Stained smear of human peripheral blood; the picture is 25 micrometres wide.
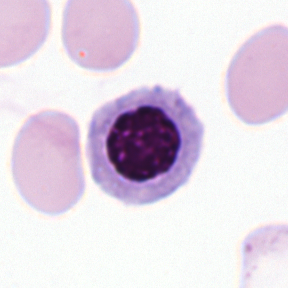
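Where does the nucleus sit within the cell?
Near the centre, it seems, with cytoplasm showing on every side; the nucleus is round in outline, about 7 micrometres across, and fills about 40% of the cell's area.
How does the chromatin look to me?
Dark purple and coarsely clumped, with small paler spots between the clumps.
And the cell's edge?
Slightly uneven, most noticeably along the top; the cell measures about 10 micrometres across, and its cytoplasm is pale lilac-blue.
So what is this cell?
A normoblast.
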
